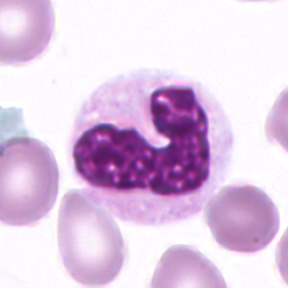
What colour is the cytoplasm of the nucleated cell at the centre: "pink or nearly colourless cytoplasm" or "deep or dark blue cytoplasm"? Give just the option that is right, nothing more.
Pink or nearly colourless cytoplasm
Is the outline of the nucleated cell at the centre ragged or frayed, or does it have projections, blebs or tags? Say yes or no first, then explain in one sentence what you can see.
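No. The cell outline is round and smooth.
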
